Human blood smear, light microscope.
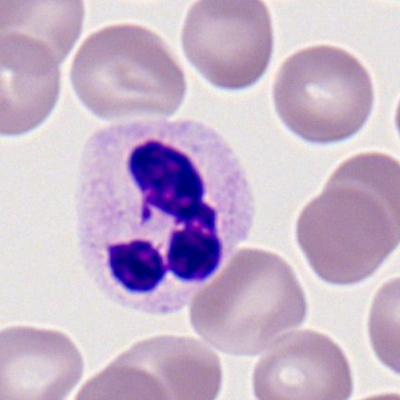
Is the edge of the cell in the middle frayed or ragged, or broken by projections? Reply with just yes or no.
No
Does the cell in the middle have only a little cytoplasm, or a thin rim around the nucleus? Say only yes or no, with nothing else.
No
